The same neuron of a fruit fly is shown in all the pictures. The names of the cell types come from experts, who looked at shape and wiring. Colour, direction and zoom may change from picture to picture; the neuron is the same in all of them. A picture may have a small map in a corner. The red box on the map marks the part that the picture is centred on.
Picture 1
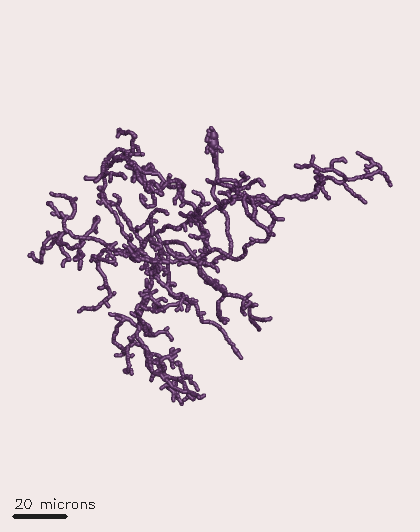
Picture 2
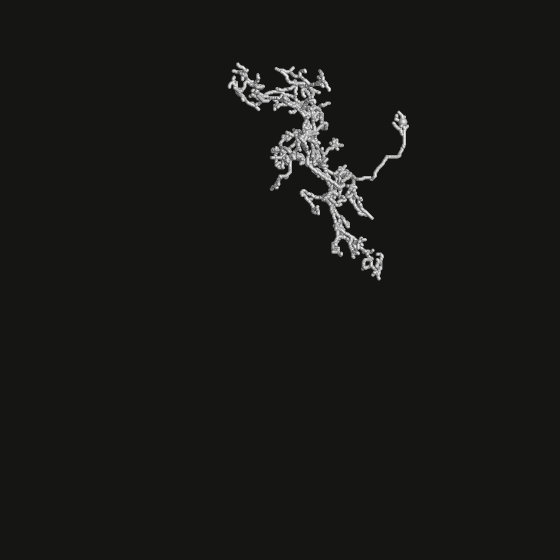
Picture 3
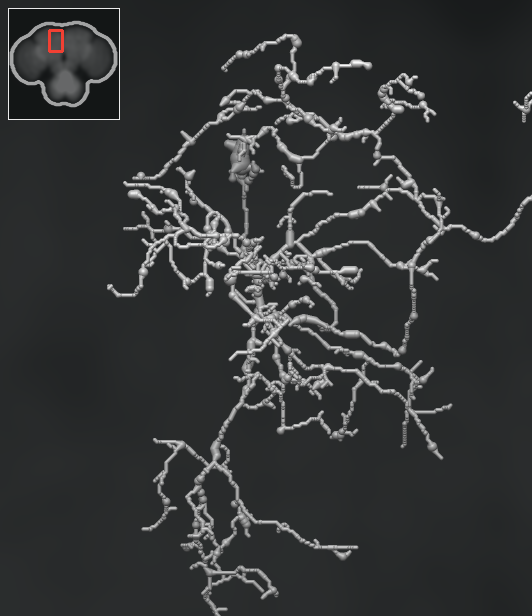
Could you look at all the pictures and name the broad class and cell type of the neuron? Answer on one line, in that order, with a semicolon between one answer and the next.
central-brain intrinsic neuron; SMP501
